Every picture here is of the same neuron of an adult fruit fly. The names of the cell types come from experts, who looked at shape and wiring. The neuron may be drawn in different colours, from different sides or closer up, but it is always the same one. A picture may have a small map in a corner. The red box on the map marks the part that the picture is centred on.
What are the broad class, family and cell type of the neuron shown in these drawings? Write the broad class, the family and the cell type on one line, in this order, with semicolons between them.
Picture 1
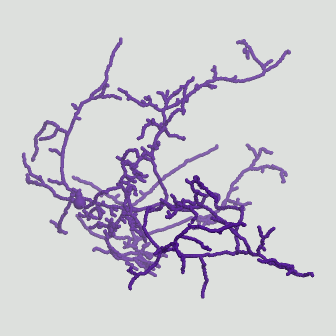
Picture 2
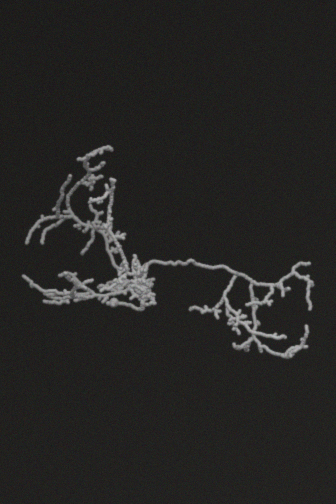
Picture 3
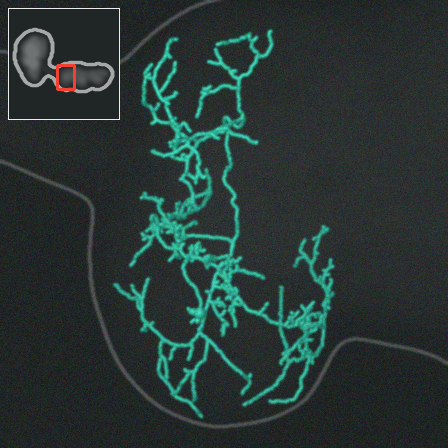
nerve-cord intrinsic neuron; hemilineage 10B; IN10B014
